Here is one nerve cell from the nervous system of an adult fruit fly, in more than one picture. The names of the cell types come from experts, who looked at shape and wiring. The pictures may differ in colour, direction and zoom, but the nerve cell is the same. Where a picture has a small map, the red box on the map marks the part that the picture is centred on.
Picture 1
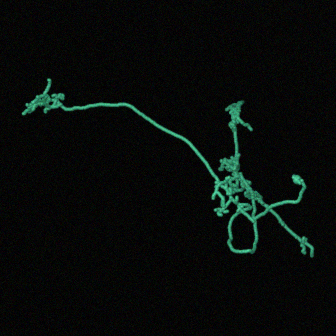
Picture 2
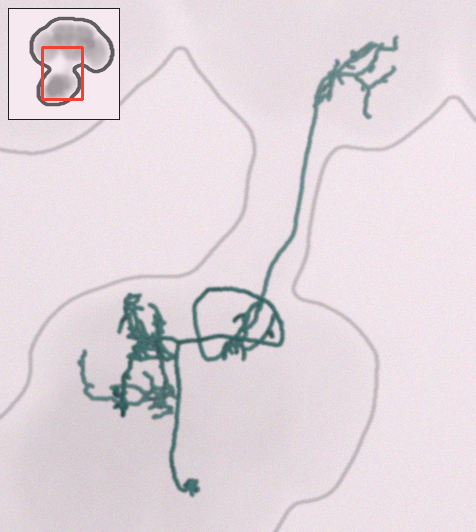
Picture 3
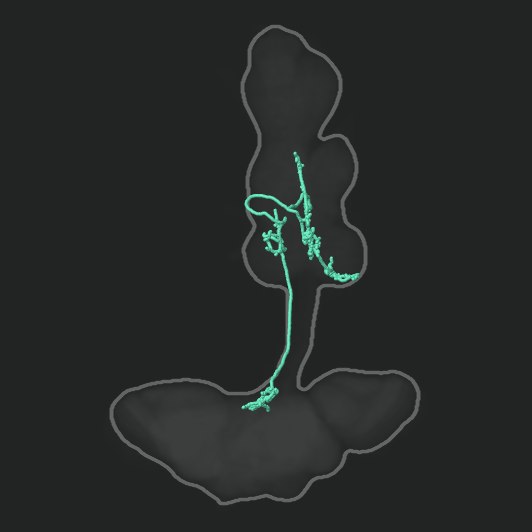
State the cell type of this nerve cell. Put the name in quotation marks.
"AN02A005"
